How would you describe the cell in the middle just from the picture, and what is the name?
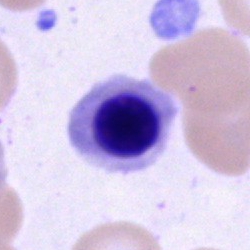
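Chromatin dense, very dark purple, little visible texture. Cytoplasm pale lilac-blue, no granules. Nucleus off-centre to the right; cytoplasmic rim wider on the left. Erythroblast.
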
